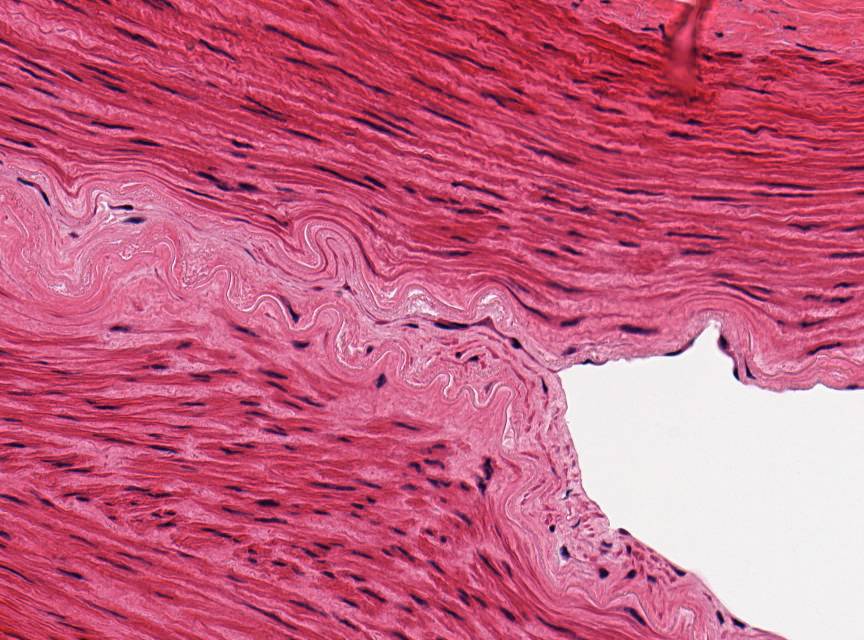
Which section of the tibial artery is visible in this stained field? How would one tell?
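Tunica media occupies the field. Above a pale pink, tightly wavy band that crosses the middle, densely packed pink fibres run roughly horizontally in parallel layers, their dark purple nuclei elongated and aligned with them.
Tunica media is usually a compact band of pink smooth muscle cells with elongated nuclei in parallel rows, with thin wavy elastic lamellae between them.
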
